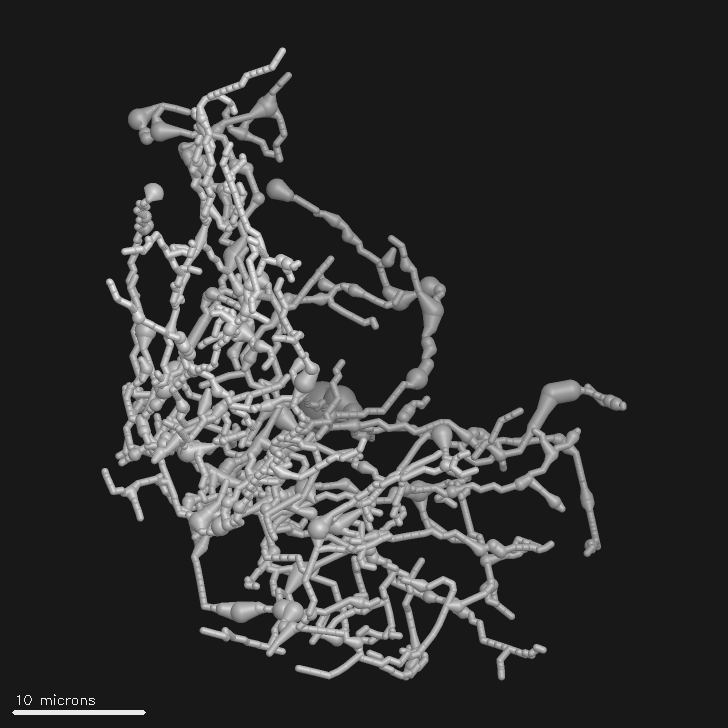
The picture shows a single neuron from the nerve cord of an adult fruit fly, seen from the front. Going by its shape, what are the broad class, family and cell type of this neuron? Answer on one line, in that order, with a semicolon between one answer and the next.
nerve-cord intrinsic neuron; hemilineage 01B; IN01B065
